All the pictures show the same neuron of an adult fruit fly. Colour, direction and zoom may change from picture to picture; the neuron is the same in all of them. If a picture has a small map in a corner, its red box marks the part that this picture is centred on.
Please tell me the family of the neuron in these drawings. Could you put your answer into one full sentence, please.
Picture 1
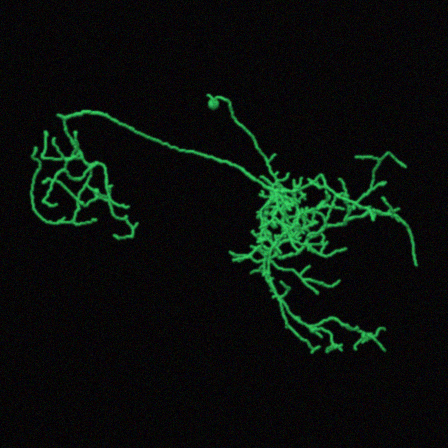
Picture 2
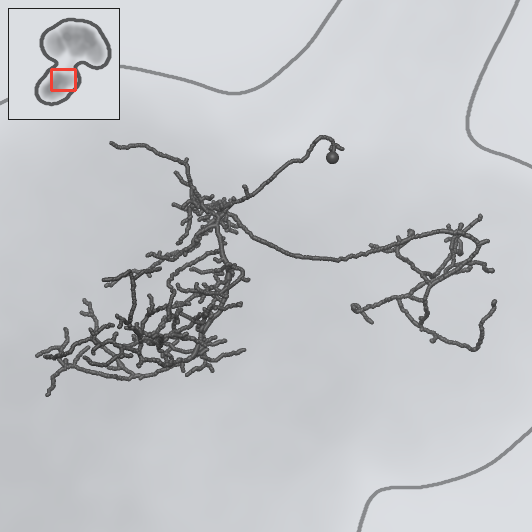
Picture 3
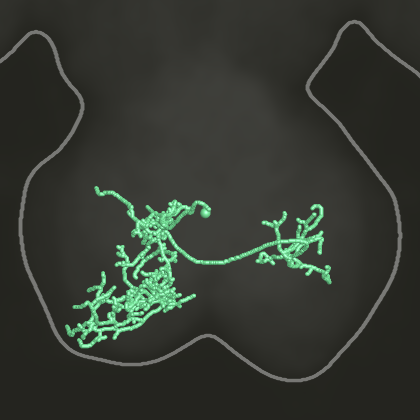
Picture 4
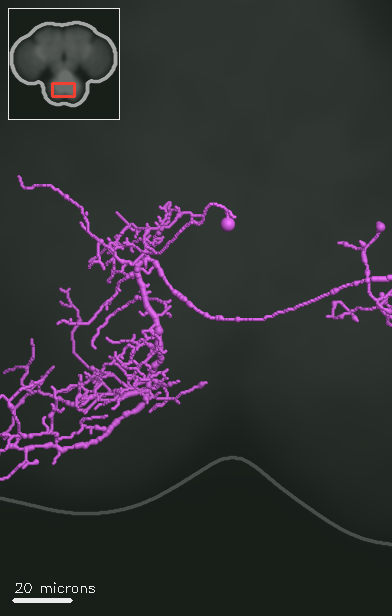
In family terms, the neuron is hemilineage 01A.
